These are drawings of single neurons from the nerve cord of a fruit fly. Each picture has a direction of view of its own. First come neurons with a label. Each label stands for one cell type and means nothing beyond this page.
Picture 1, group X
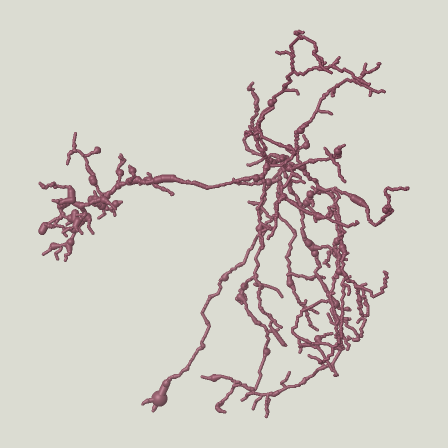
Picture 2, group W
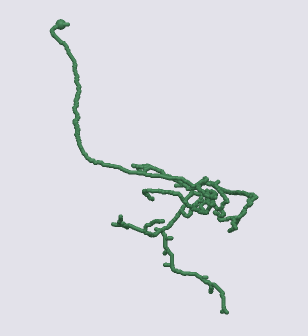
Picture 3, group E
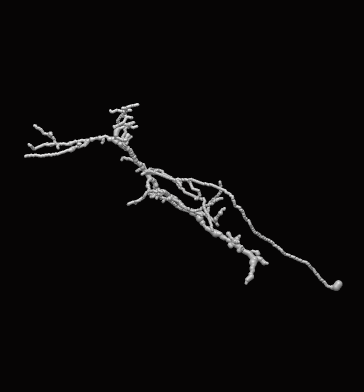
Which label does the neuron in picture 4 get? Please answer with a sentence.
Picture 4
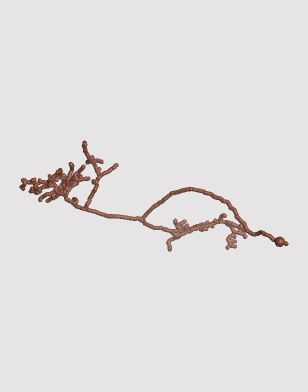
It belongs to group W.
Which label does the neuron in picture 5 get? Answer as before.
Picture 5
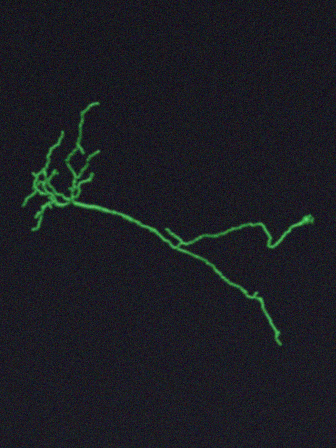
It belongs to group E.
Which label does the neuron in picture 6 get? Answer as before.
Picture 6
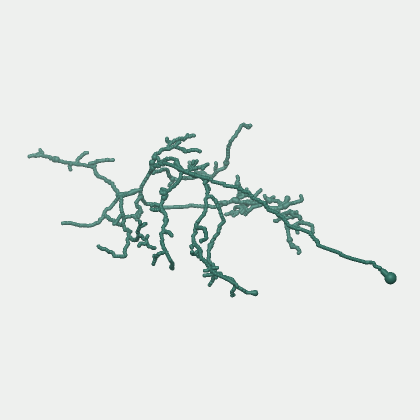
It belongs to group X.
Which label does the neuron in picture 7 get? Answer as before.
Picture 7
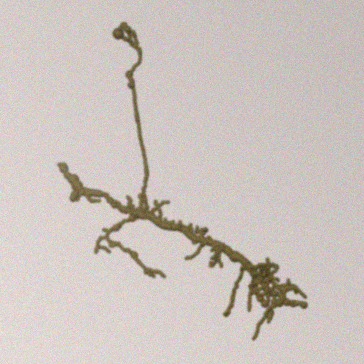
It belongs to group E.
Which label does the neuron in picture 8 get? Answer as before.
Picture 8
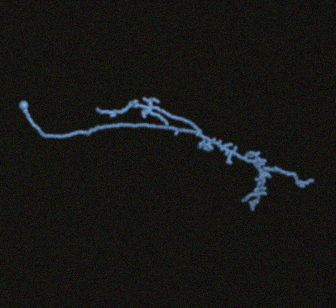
It belongs to group E.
